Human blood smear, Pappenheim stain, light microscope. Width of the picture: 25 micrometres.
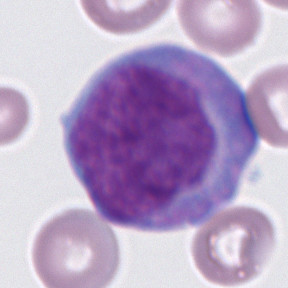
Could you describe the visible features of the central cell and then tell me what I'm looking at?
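The cell measures about 17 micrometres across, and its nucleus fills about 60% of the cell's area. The nucleus is placed off-centre toward the left side of the cell. Its chromatin is finely stippled rather than gathered into coarse dark clumps. The cytoplasm is blue and forms a band that is broader on the right side of the nucleus than on the left. This cell is an atypical promyelocyte.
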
